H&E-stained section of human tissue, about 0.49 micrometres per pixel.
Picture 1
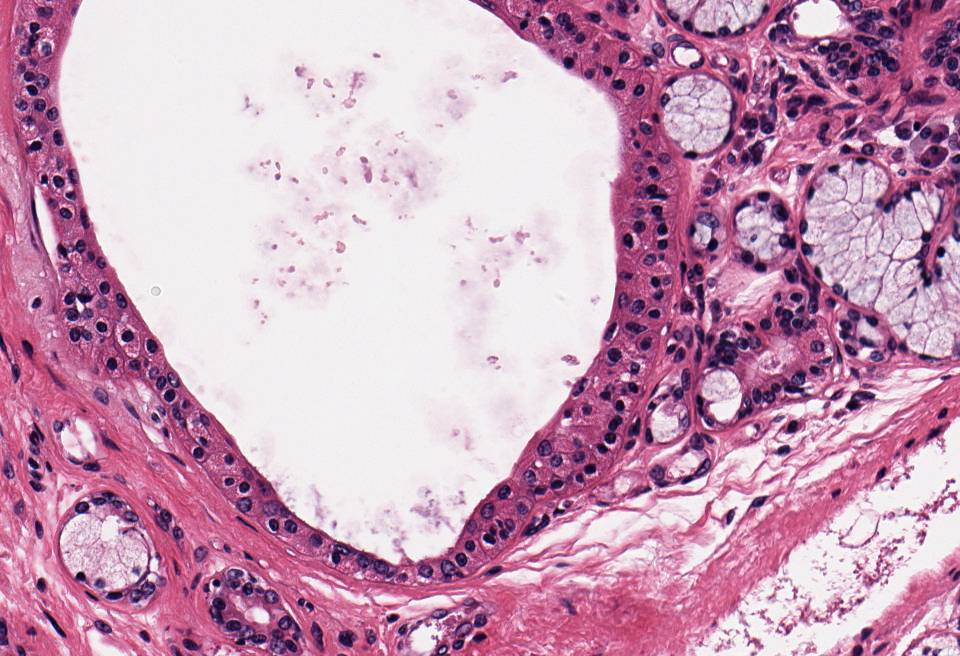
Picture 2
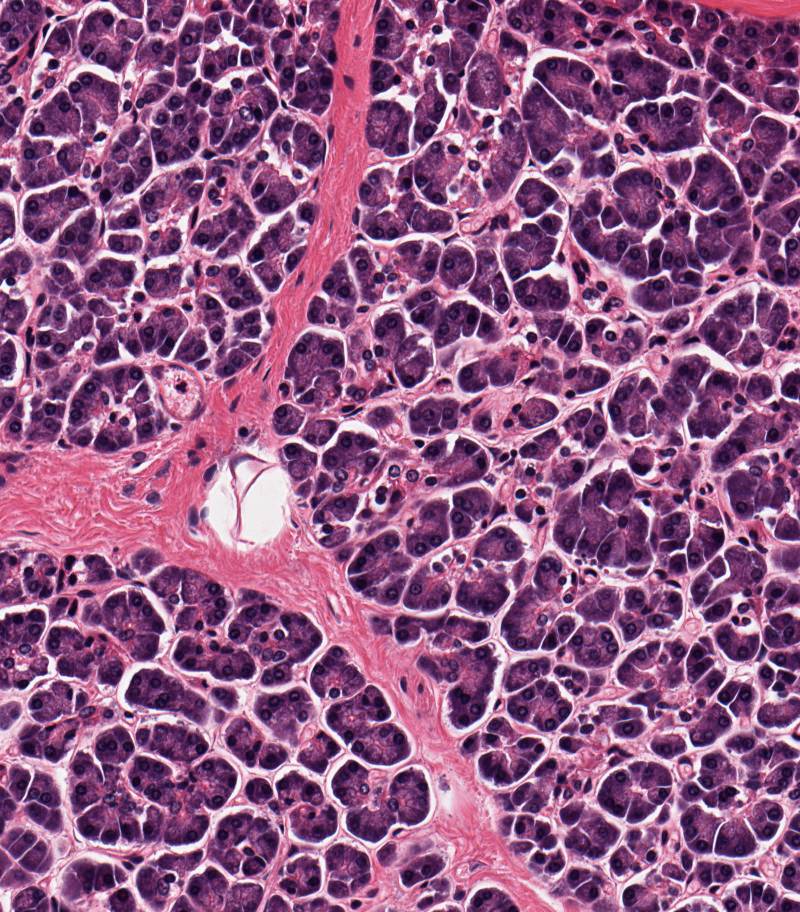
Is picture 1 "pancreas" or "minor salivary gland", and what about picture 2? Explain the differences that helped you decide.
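The minor salivary gland is picture 1, and the pancreas is picture 2. In the first, one big dilated duct takes up most of the upper left and centre, its lumen mostly empty apart from some faint purple flocculent material, and it's lined by a stratified epithelium about two to three cells thick. The acini there are mucous, with pale grey, finely bubbly cytoplasm, clustered to the right of the duct and sitting singly at the lower left, and their small dark nuclei are pressed against the outer edge of each acinus. The pancreas field, by contrast, is nearly all small rounded glandular units packed closely together, their cells deeply purple-staining, with the round nuclei at the outer edge of each unit, away from its centre. There's also a fibrous band of wavy pink collagen with scattered spindle-shaped nuclei.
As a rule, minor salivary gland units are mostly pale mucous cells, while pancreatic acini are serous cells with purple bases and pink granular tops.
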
